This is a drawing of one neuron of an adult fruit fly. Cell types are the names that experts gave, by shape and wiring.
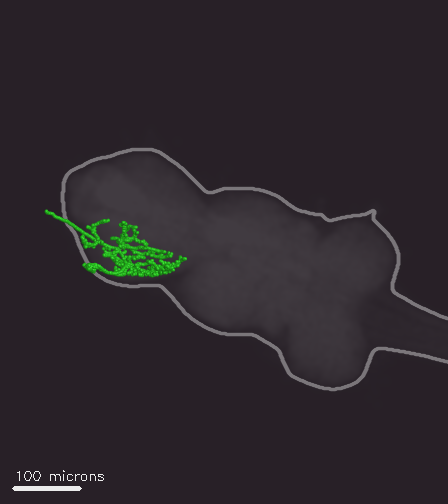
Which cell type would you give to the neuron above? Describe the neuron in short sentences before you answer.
It lies in the nerve cord. From left to right in the picture it spans about 200 microns. It is a motor neuron of the nerve cord. The cell type is Tr extensor MN.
